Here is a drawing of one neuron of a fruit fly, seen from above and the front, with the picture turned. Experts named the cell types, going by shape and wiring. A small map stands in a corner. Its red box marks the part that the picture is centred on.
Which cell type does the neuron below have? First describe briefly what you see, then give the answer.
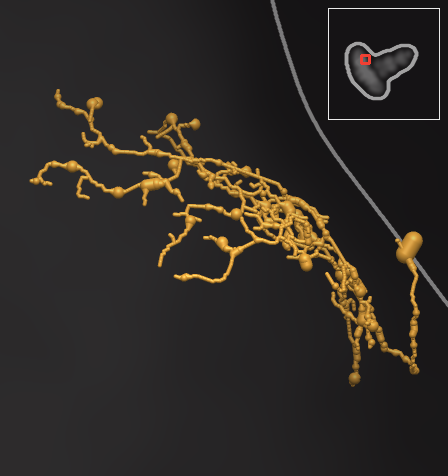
The cell body can be seen on the right of the picture. Dozens of branch ends can be seen. This is a central-brain intrinsic neuron. The cell type is CB4130.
